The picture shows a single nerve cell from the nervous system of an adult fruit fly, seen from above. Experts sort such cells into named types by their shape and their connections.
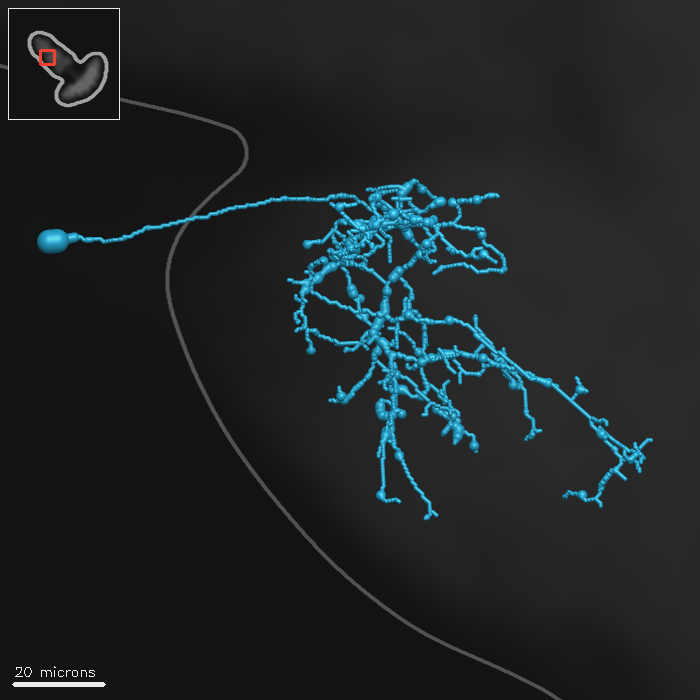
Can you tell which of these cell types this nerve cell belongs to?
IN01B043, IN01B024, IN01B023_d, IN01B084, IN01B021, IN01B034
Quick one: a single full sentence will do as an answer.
This nerve cell is typed as IN01B024.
